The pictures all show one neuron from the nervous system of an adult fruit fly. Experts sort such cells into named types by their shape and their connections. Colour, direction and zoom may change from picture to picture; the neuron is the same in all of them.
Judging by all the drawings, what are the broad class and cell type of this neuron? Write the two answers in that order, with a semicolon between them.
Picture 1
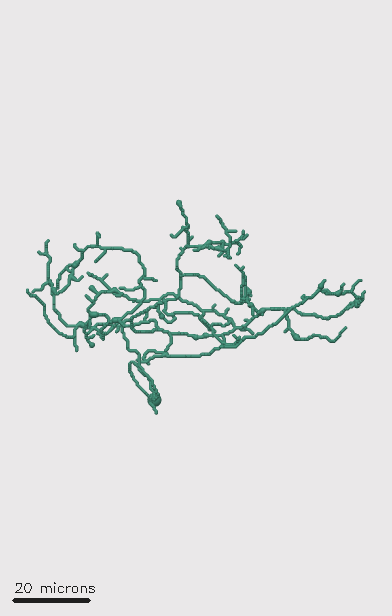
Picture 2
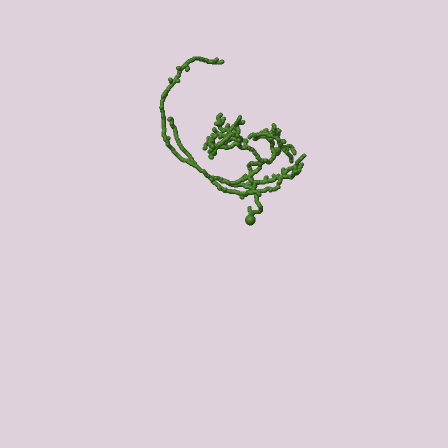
nerve-cord intrinsic neuron; INXXX456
